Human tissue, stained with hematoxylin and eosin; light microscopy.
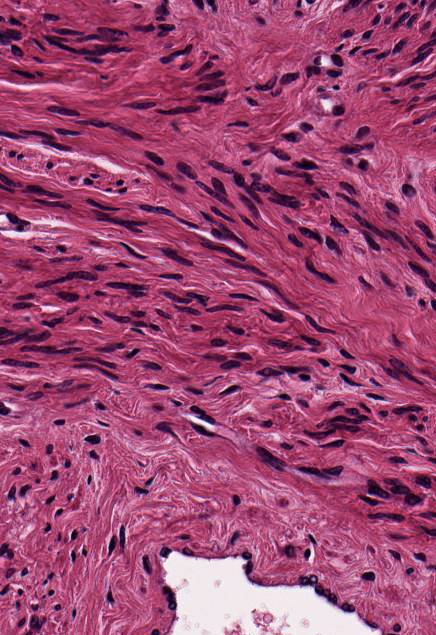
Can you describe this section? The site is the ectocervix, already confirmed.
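Follow the bundles: most run obliquely from upper left toward lower right. Between the spindle cells lies an abundance of pink wavy fibres. In the lower left, cells thin out and those fibres loosen compared with the centre.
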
